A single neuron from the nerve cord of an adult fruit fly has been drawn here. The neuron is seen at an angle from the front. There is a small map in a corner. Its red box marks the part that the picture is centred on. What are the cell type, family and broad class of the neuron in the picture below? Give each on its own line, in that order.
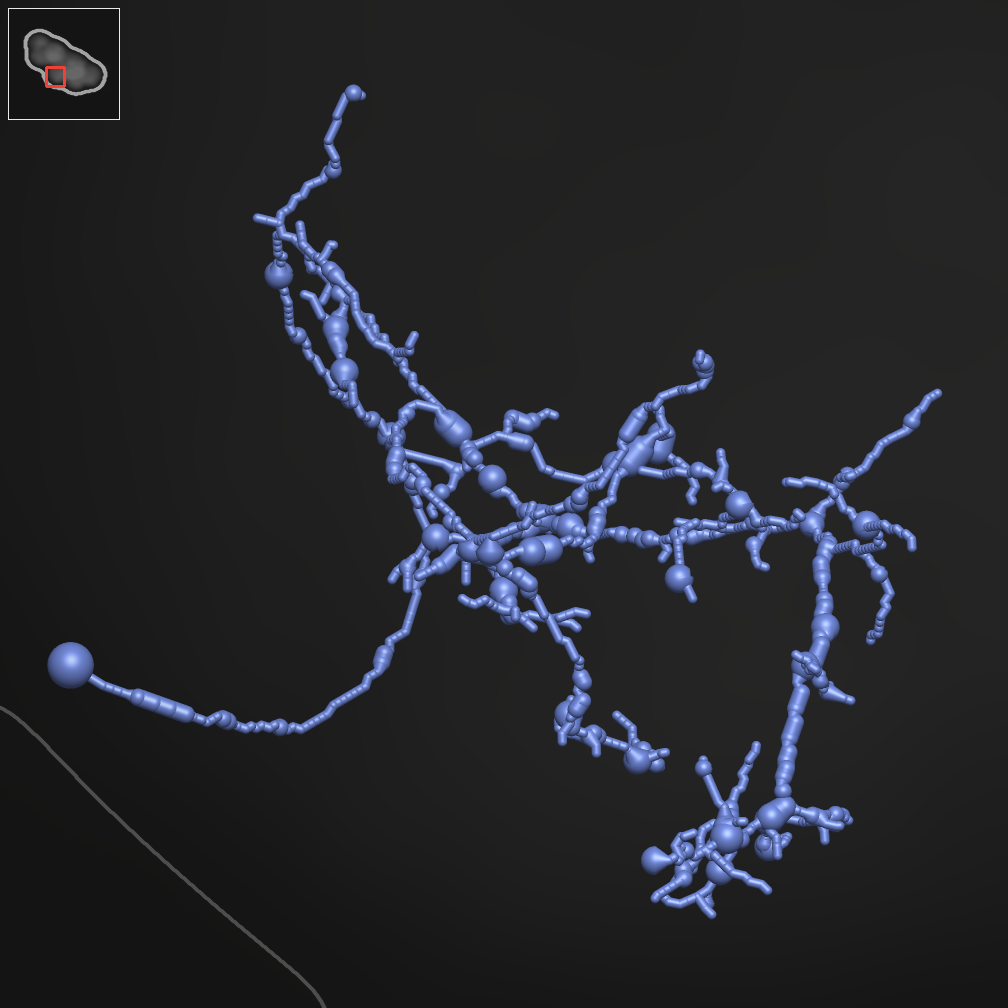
IN20A.22A089
hemilineage 20A.22A
nerve-cord intrinsic neuron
